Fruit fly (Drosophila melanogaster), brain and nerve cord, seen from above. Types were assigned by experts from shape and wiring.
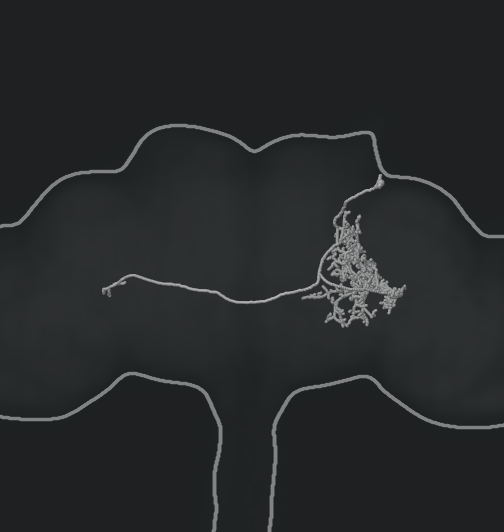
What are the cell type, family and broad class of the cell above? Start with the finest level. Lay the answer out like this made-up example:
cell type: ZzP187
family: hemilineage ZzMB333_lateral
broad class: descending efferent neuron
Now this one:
cell type: CB1076
family: hemilineage ALl1_ventral
broad class: central-brain intrinsic neuron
